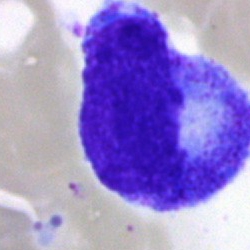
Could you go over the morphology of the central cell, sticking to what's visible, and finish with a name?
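Granules reach the edge of the central cell, giving it a rough, speckled border. A paler, less granular patch lies in the right part of the cell. A few loose purple granules lie outside it, below and to the left. Individual granules are not sharply resolved because the picture is blurred. It is a promyelocyte.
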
